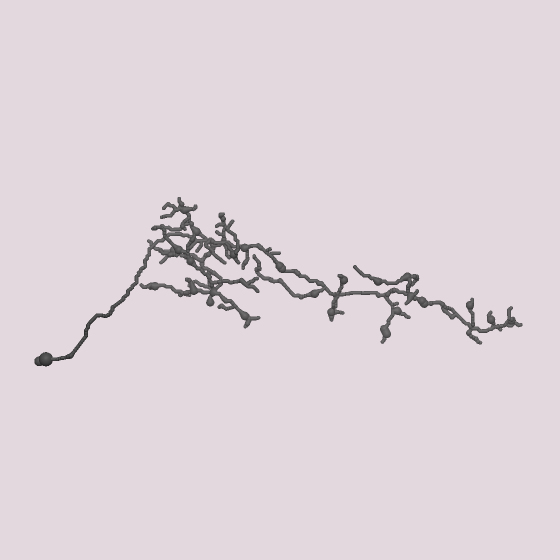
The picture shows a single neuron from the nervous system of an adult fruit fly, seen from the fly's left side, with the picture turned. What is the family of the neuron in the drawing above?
Cm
